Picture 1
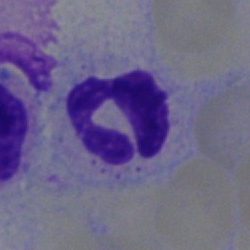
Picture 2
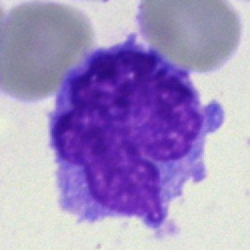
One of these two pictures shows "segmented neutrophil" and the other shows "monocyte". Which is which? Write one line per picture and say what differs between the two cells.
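Picture 1 shows a segmented neutrophil: The cytoplasm is plentiful and pale greyish-lilac.
Picture 2 shows a monocyte: The nucleus fills most of the cell.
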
